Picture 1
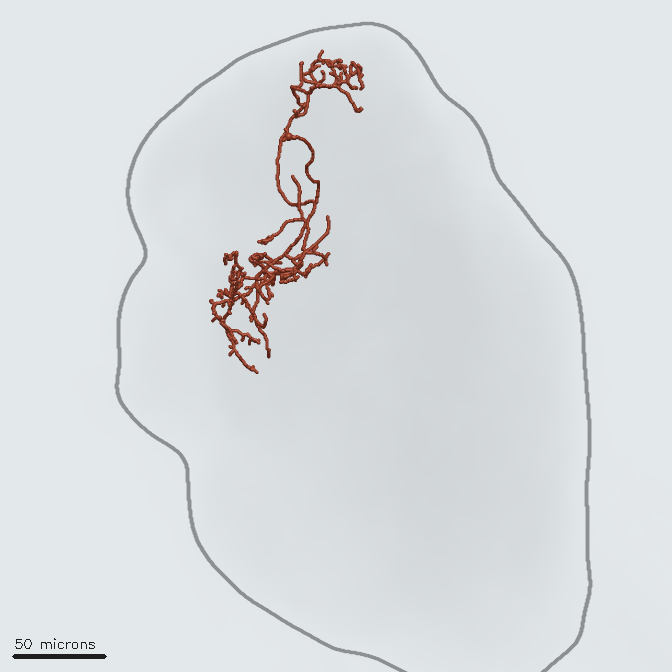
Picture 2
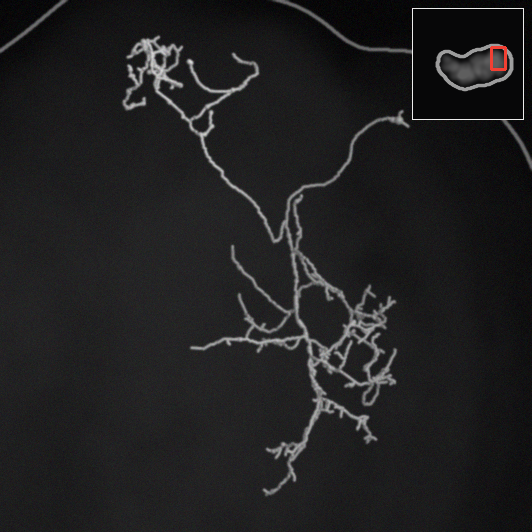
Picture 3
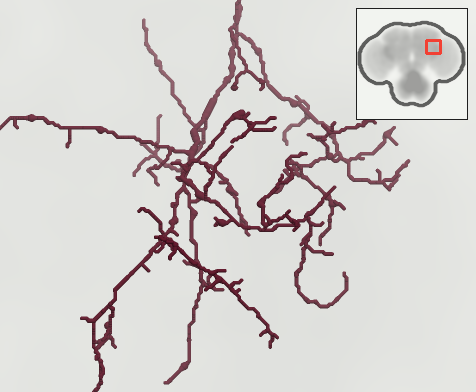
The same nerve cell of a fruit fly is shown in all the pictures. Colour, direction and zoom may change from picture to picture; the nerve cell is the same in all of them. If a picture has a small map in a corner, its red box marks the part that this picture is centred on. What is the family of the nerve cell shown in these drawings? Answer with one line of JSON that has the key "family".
{"family": "hemilineage SLPal2"}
